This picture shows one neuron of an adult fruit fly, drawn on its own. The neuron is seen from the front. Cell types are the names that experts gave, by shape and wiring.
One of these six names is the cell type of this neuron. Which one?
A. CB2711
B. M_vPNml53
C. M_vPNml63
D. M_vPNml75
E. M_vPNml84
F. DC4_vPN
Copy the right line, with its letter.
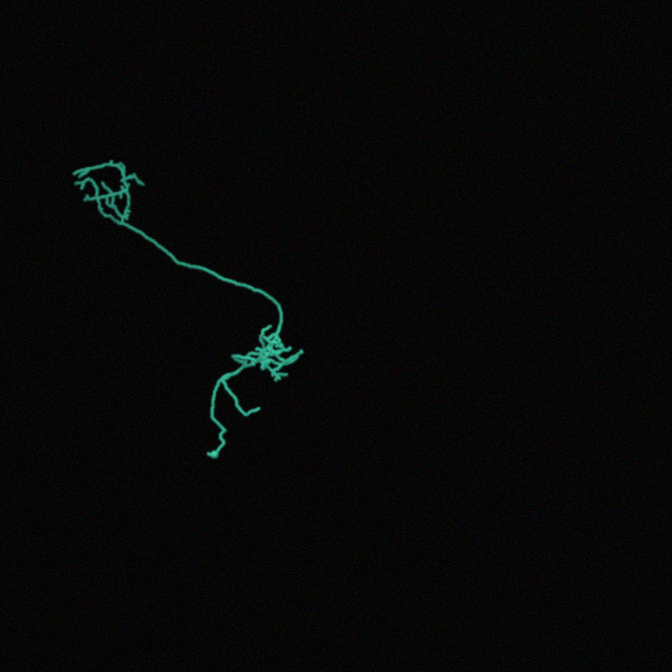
F. DC4_vPN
